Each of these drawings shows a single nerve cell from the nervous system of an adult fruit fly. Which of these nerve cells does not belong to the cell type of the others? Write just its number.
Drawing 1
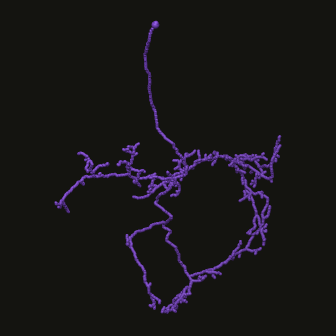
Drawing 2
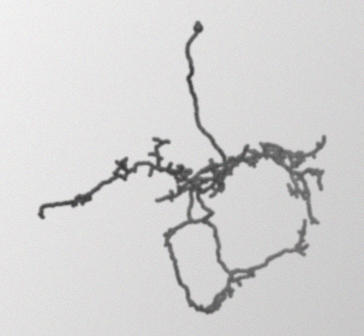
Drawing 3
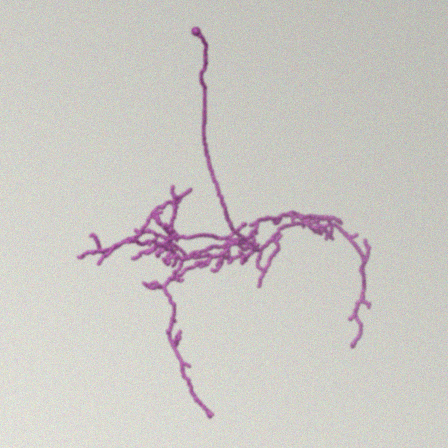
3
